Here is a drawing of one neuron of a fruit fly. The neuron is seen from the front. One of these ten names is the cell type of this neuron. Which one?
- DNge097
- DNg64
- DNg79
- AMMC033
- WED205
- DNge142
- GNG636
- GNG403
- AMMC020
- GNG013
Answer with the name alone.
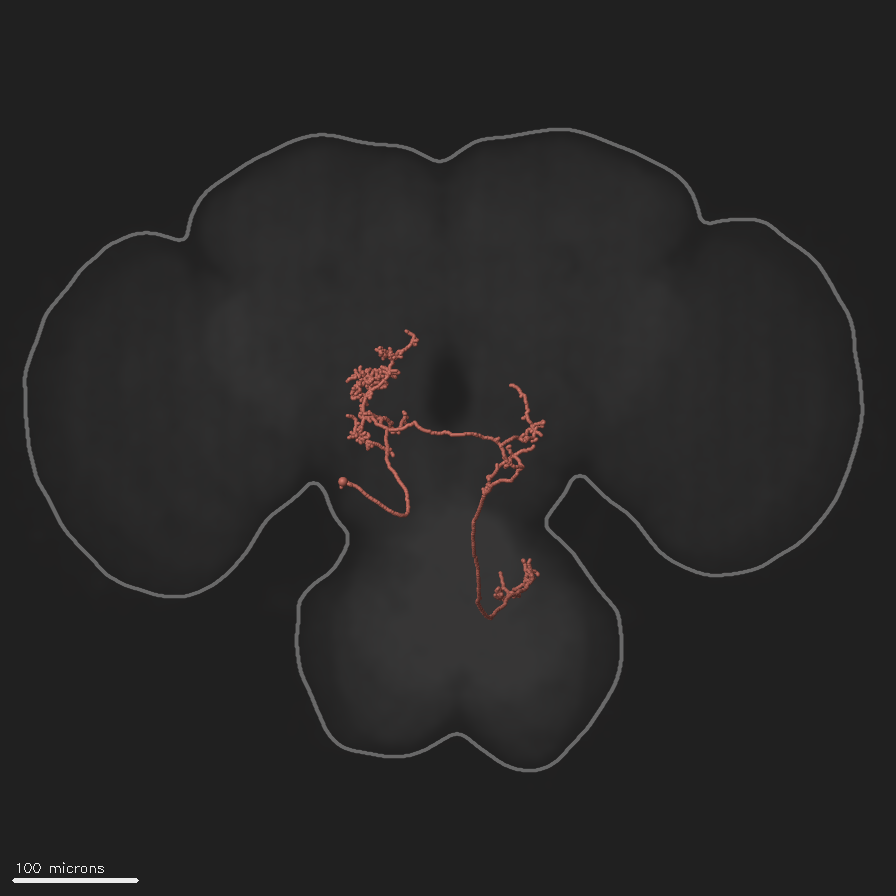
DNge097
